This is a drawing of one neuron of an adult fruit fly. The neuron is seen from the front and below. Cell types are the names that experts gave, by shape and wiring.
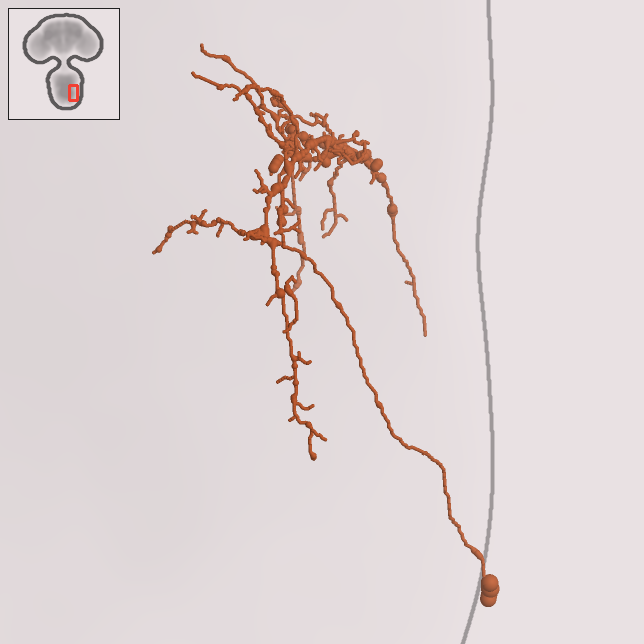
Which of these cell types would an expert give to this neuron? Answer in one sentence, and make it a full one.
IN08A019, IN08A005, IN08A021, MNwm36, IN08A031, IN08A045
The cell type carried by this neuron is IN08A045.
